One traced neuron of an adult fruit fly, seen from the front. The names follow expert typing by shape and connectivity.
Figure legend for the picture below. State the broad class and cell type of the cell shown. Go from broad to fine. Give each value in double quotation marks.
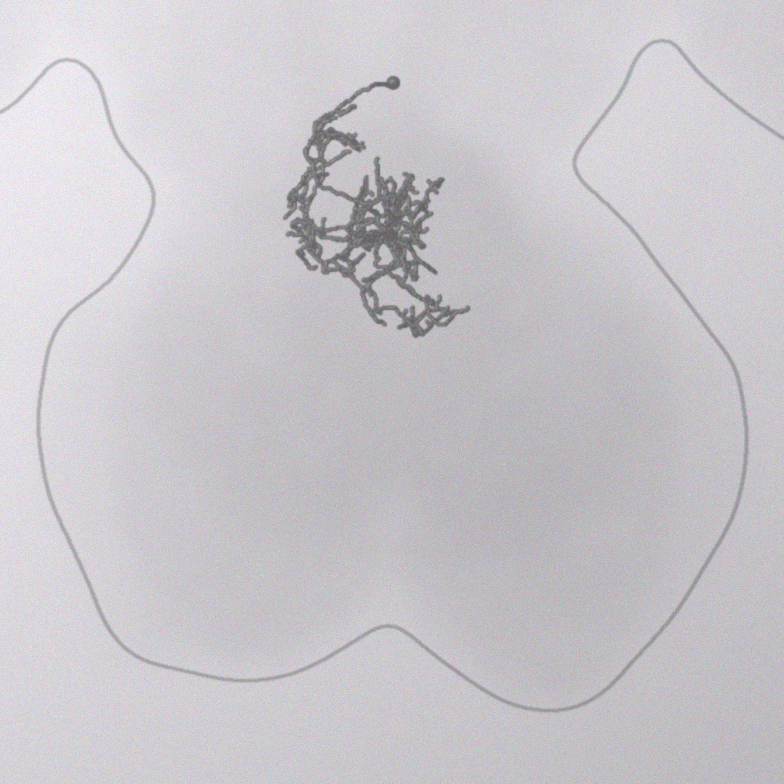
"nerve-cord intrinsic neuron", "INXXX416"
